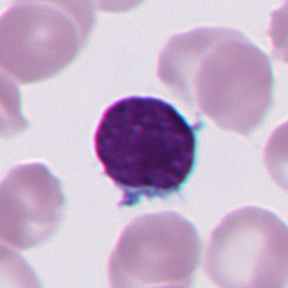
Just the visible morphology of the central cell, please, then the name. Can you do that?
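Dark purple staining marks the nucleus, which is round in outline and has coarse, clumped chromatin. No nucleoli can be made out within it. The cytoplasm is scant, visible only as a thin rim at the edge of the cell. Short, ragged projections extend from the lower edge of the cell. The cell is a typical lymphocyte.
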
